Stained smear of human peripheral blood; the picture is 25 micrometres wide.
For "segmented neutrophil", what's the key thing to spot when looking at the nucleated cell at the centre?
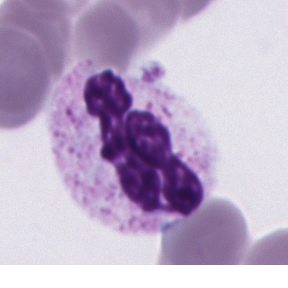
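Checking the nucleus first: it is divided into several lobes joined together, runs diagonally from upper left to lower right, and measures about 15 by 6 micrometres.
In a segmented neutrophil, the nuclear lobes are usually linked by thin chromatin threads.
Next, the chromatin is dark purple and coarsely clumped. Then the cytoplasm: fine pink-violet granules are scattered throughout it.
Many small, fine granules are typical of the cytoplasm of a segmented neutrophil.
Each of these points goes with a segmented neutrophil, and none of them runs against that name.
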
